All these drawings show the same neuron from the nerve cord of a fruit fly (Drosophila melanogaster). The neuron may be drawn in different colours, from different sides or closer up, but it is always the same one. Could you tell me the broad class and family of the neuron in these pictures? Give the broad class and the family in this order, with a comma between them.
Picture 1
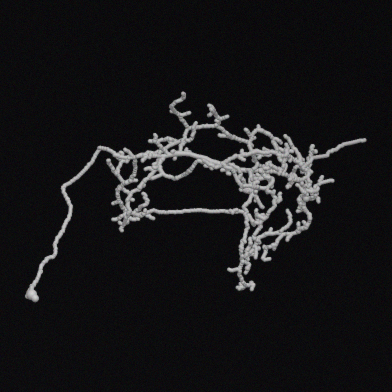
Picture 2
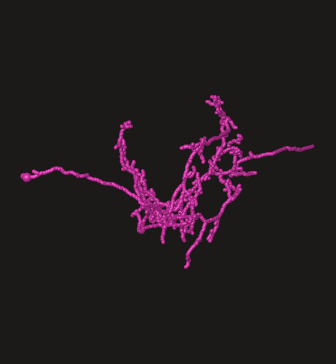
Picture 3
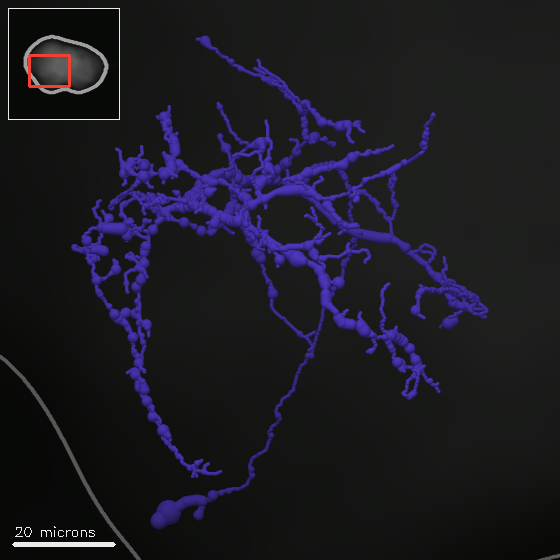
nerve-cord intrinsic neuron, hemilineage 03A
